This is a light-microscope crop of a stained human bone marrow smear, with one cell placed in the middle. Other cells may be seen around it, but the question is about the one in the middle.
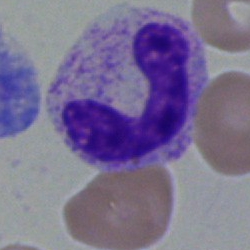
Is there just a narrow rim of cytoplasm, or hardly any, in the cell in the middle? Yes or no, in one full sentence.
No, the cytoplasm is broad rather than a narrow rim.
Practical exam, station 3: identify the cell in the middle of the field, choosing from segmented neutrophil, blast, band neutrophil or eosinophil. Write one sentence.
Centrally within this crop lies a band neutrophil.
